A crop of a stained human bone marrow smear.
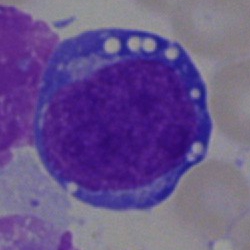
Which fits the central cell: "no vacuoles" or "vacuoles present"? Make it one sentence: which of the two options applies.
Inside its cytoplasm lie one or more clear vacuoles.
